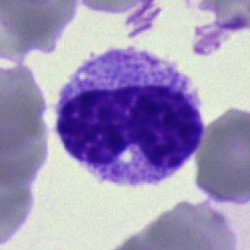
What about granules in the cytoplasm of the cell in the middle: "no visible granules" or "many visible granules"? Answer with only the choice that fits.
Many visible granules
